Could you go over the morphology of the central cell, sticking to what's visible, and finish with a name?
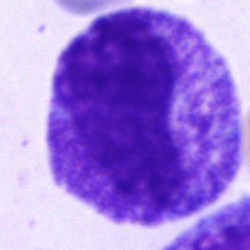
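Notice how the edge of this roughly round cell is slightly uneven. On the right side the nucleus has an indentation, and the cytoplasm forms its widest band on that side of the cell too. That cytoplasm is filled with purple granules. This one is a promyelocyte.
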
